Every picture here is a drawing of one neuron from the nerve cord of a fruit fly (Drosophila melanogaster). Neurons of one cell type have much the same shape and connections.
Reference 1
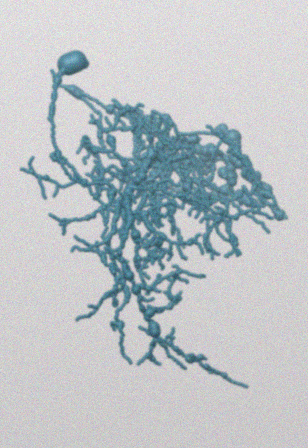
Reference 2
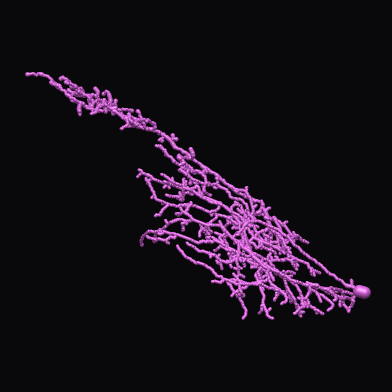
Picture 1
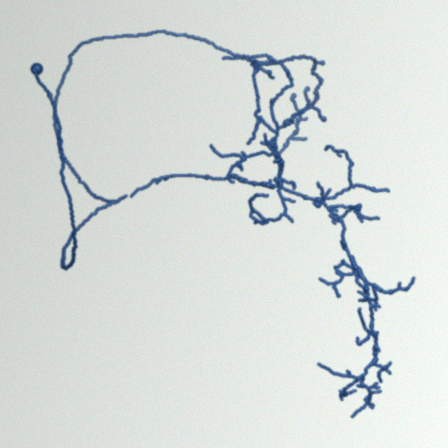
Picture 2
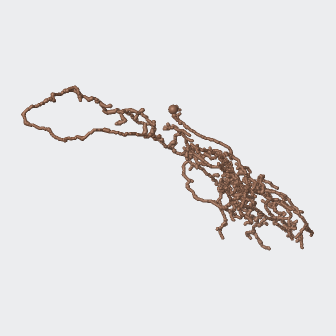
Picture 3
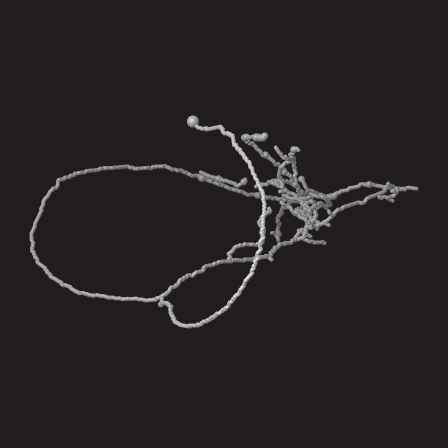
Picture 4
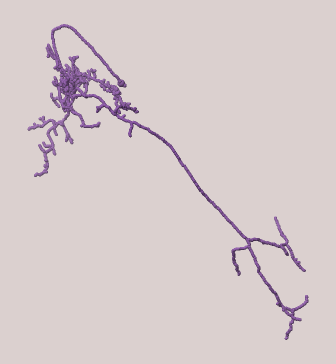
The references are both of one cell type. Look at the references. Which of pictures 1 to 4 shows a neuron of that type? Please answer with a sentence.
Picture 2 shows a neuron of the same cell type.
